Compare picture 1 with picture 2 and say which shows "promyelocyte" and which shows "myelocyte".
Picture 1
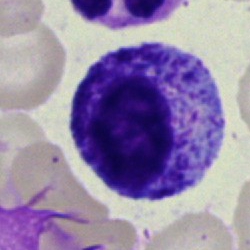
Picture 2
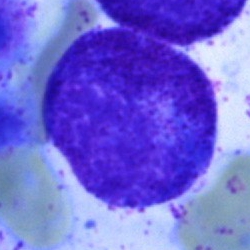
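Of the two, the myelocyte is in picture 1 and the promyelocyte in picture 2. As to outline, both cells are round and smooth, and the promyelocyte shows no projections from its surface. As to the nucleus, the myelocyte's chromatin is dense and stains dark purple. As to cytoplasm, the myelocyte's forms a crescent on the right side with a pale lilac background.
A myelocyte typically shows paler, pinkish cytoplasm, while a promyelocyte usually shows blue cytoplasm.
As to granules, purple-magenta granules are scattered over the entire promyelocyte.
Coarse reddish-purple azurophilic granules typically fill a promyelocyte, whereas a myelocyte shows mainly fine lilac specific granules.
As to vacuoles, none are clearly seen in the promyelocyte. Part of another nucleated cell lies at the top edge of picture 1, separate from the myelocyte, and another dark-staining cell lies just above the promyelocyte at the top edge of picture 2.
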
